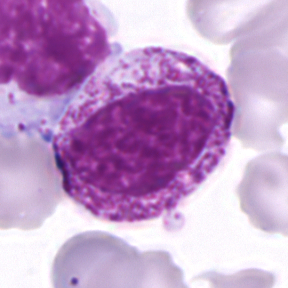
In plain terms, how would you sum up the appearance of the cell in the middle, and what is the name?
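First, the chromatin is finely reticular, not clumped into coarse dark blocks. Second, numerous reddish-purple granules fill the cytoplasm around the nucleus. Third, the cytoplasm between them is pale pinkish-lilac, not deep blue. Fourth, the rim is widest above the nucleus. This is a myelocyte.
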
